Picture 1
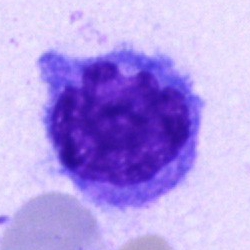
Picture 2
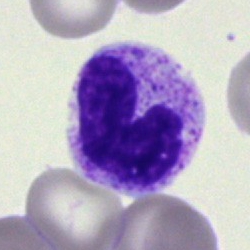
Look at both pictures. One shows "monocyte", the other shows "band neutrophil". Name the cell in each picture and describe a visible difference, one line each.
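Picture 1 is a monocyte. No distinct granules are visible in the cytoplasm.
Picture 2 is a band neutrophil. Fine purple granules are scattered through the cytoplasm.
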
